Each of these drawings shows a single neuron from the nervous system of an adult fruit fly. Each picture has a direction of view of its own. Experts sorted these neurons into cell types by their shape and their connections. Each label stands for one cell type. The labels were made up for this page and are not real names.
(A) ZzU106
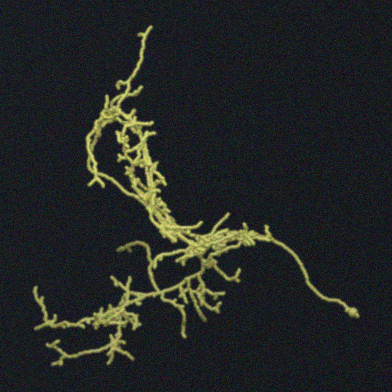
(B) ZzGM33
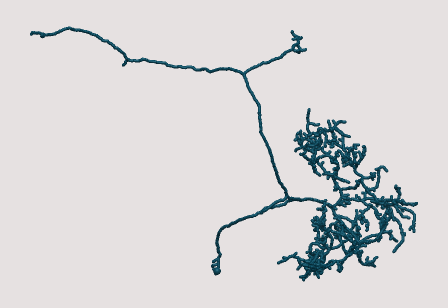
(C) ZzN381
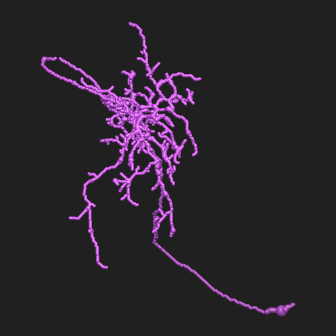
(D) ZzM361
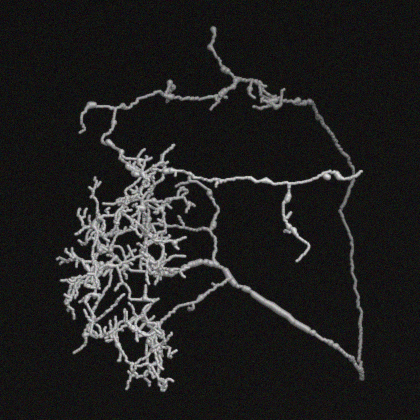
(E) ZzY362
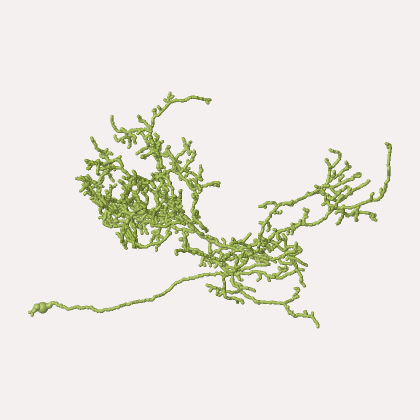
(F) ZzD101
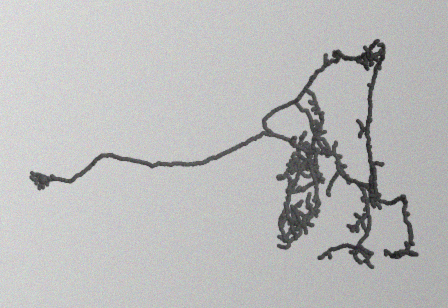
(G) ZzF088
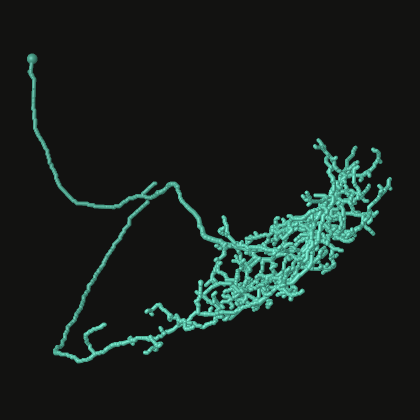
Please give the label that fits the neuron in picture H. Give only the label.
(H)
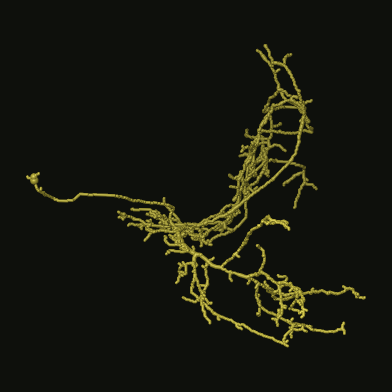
ZzU106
